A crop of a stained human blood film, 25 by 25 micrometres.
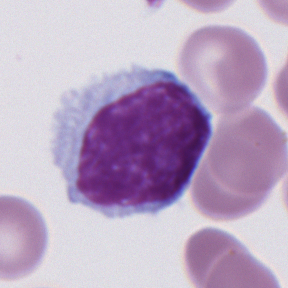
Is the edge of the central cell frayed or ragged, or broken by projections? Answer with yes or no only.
Yes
